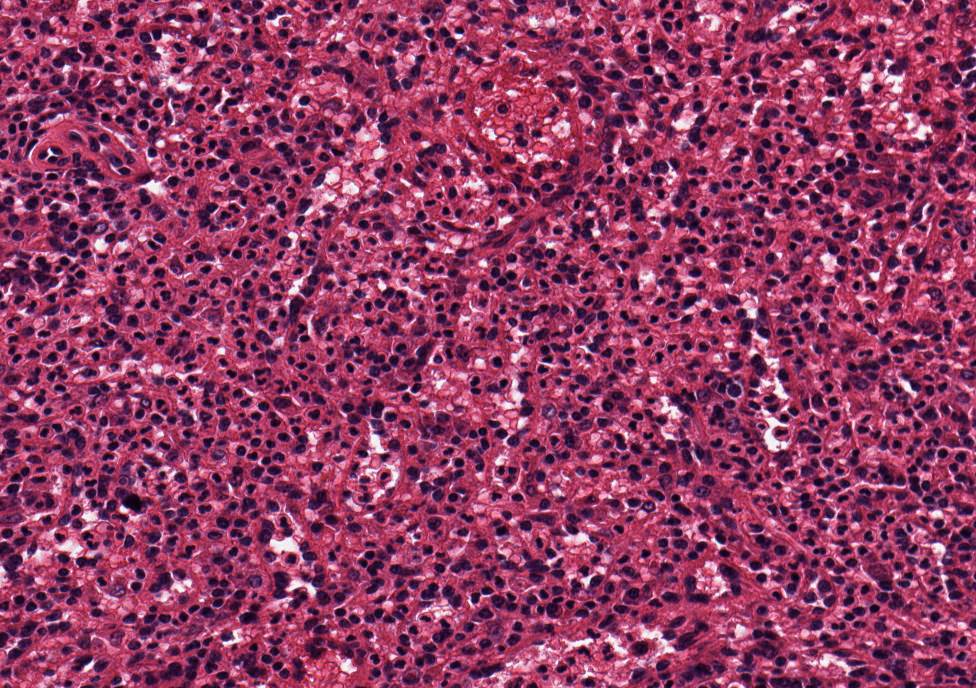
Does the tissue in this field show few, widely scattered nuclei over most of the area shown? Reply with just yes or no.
No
